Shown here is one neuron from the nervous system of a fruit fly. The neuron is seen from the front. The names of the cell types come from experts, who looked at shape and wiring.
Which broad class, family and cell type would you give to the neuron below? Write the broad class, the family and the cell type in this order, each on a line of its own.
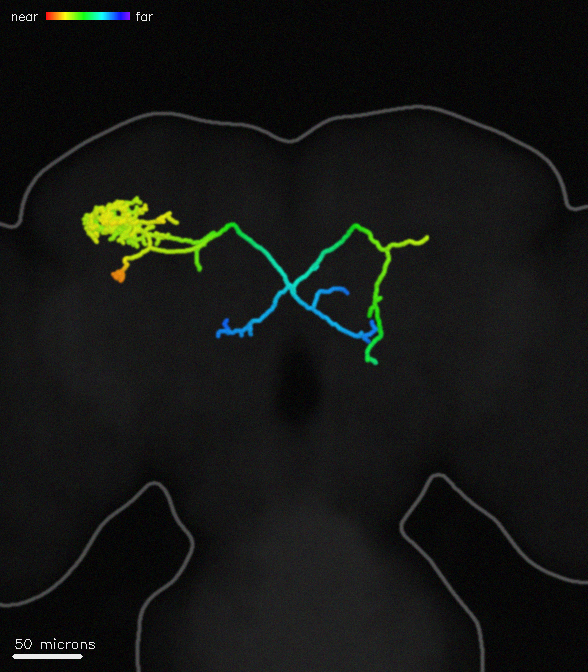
central-brain intrinsic neuron
hemilineage AOTUv3_dorsal
AOTU007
